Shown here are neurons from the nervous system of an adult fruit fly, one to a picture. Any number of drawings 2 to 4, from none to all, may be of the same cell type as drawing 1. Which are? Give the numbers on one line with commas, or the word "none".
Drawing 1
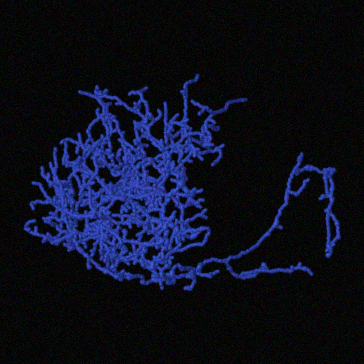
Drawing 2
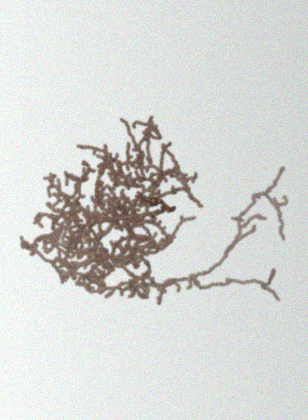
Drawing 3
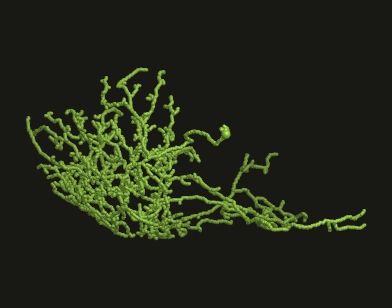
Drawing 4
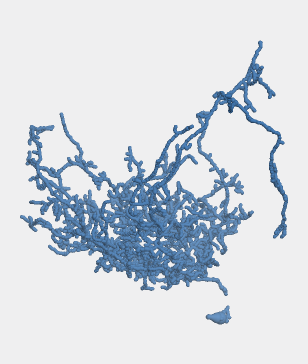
2, 4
